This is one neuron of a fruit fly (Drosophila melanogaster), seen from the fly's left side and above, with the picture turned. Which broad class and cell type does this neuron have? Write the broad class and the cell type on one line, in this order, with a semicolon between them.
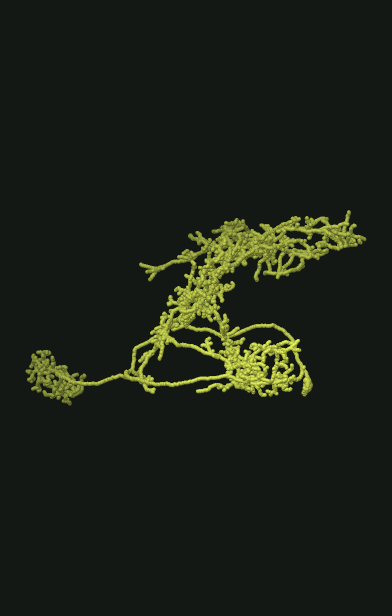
central-brain intrinsic neuron; AOTU035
